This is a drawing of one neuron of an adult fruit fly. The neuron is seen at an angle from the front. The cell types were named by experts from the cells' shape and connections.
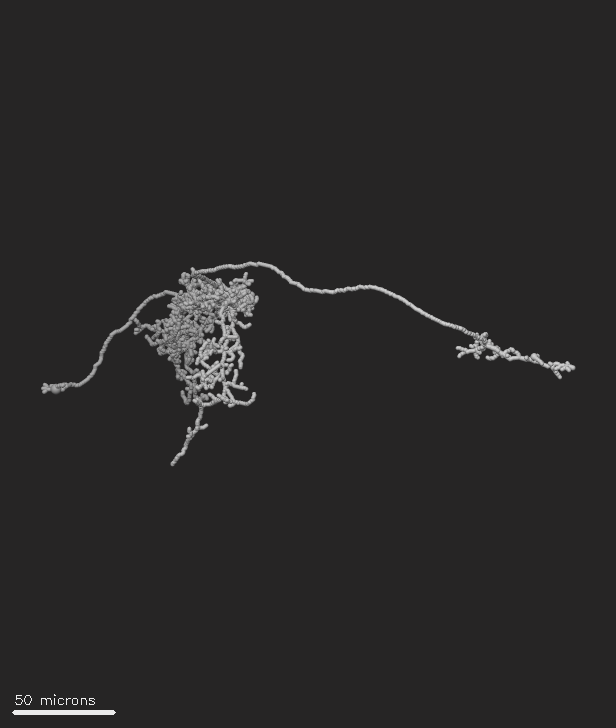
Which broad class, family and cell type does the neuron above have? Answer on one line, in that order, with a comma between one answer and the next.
central-brain intrinsic neuron, hemilineage SLPal3_and_SLPal4_dorsal, LHAV6g1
